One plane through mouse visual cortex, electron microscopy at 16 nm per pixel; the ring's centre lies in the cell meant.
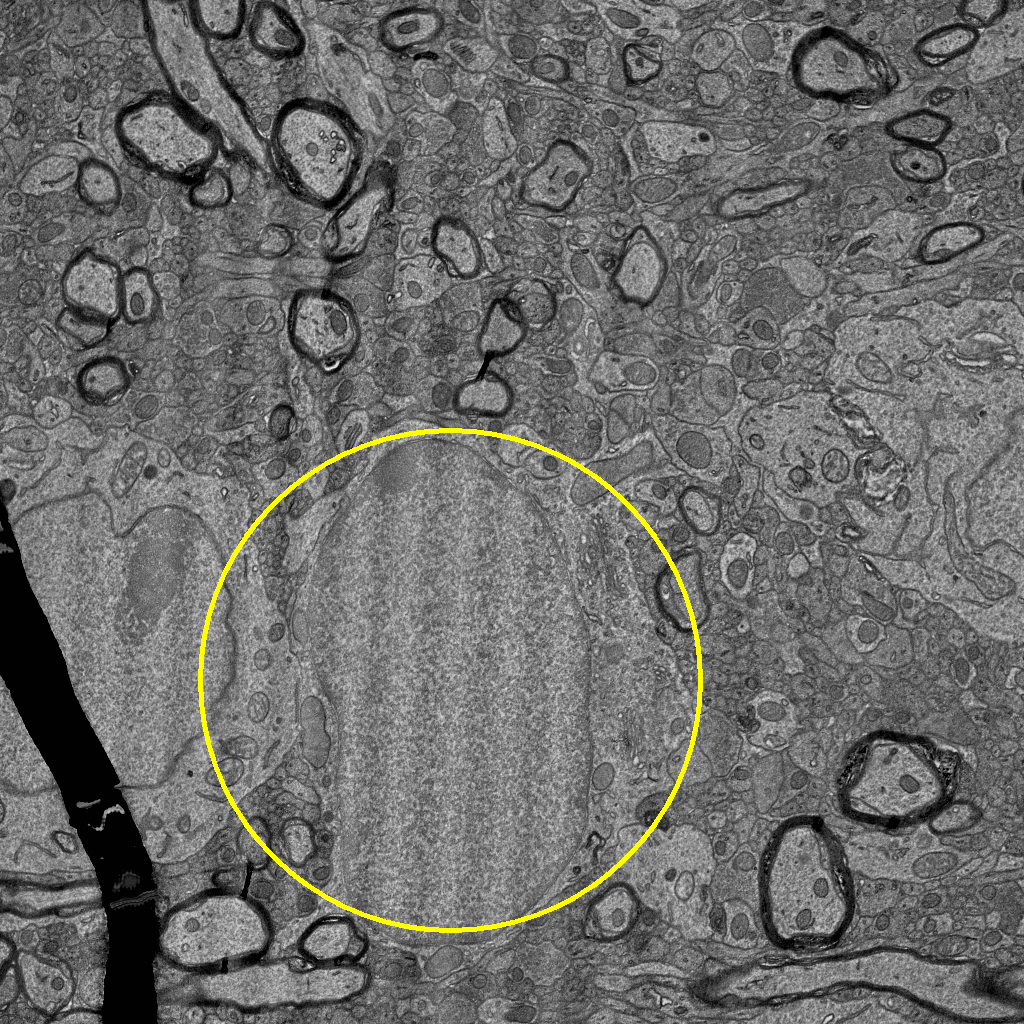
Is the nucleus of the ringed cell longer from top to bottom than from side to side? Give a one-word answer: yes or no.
Yes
